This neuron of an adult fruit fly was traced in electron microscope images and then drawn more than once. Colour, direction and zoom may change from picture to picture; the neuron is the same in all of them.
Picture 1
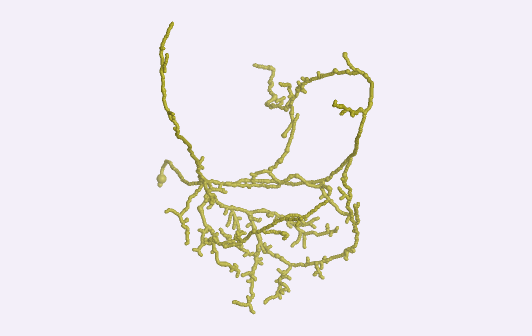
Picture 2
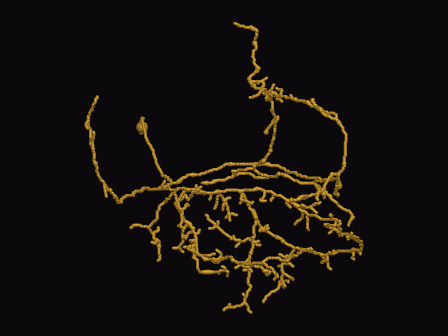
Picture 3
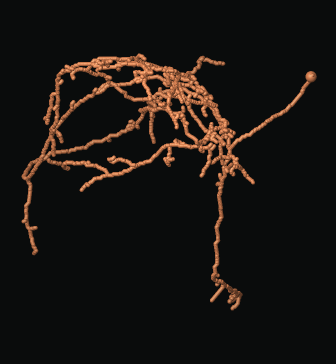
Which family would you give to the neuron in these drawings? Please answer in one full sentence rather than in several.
The family to which the neuron belongs is hemilineage SLPav1_medial.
